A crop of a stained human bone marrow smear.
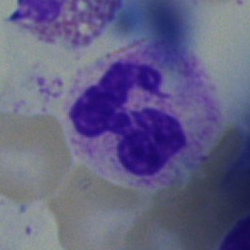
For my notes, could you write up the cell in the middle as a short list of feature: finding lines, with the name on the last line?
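Outline: roughly round, smooth
Chromatin: dense, dark purple, clumped in appearance
Cytoplasm: plentiful, pale pinkish-lilac
Granules: fine, pinkish-purple, scattered through the cytoplasm
Name: segmented neutrophil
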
